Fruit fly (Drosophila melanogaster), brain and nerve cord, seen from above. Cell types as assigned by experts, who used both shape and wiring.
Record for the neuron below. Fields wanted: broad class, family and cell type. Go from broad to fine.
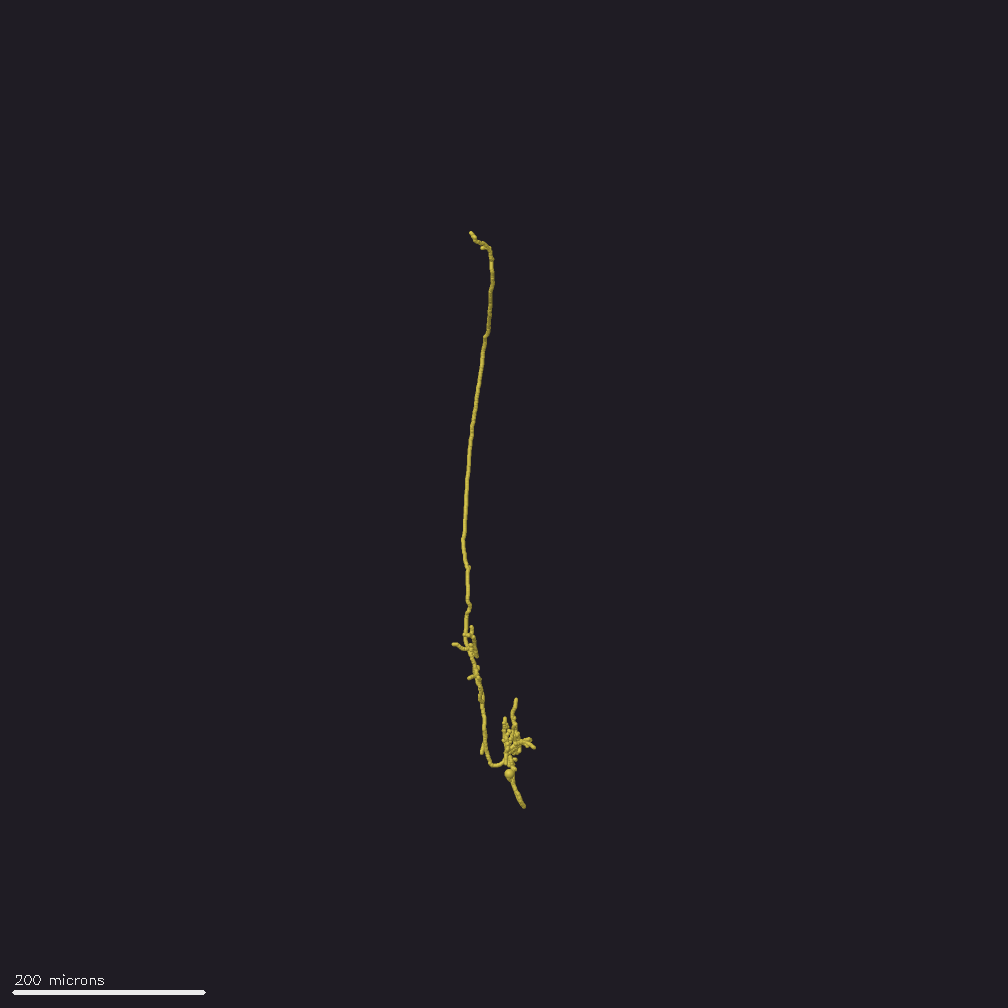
ascending neuron; hemilineage 19B; AN19B101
